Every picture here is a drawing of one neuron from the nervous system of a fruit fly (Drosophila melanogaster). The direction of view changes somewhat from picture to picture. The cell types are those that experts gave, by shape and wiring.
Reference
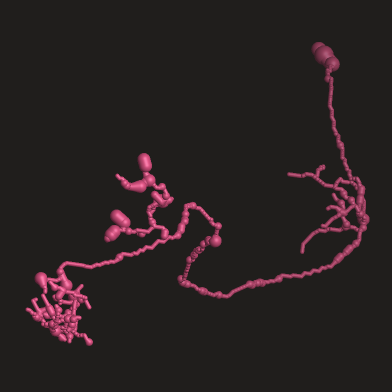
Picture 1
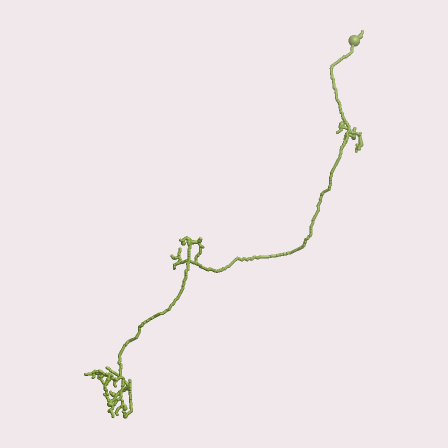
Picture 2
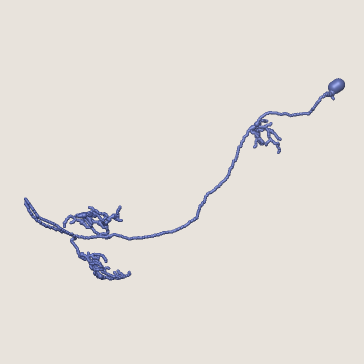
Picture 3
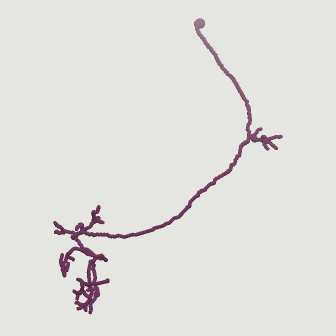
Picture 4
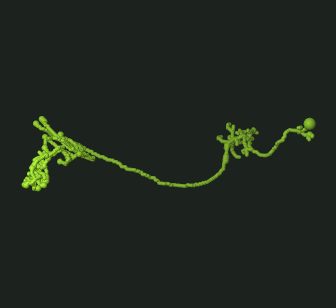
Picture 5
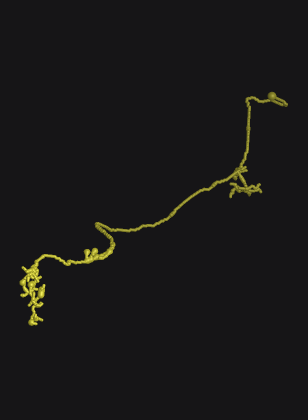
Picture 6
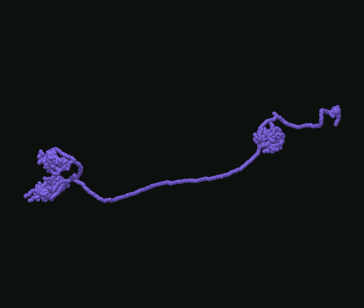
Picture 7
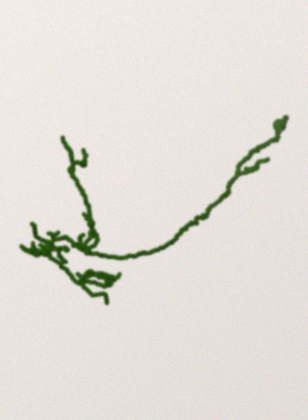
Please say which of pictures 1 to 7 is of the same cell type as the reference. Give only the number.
2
